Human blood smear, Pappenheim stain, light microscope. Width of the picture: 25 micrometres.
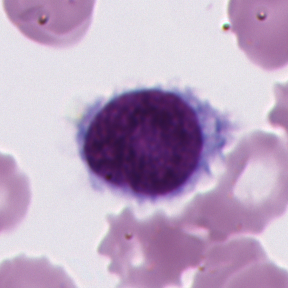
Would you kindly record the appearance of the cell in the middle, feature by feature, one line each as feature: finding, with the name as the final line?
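Chromatin: dark purple, densely stained throughout the nucleus
Cytoplasm: pale blue, with no granules visible
Border: notice the fine hair-like projections around most of its circumference
Name: hairy cell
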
